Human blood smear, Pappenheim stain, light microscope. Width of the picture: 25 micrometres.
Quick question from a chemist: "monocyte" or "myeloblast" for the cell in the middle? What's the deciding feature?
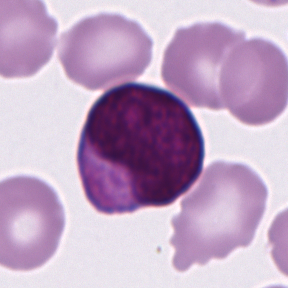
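A myeloblast, not a monocyte. What decides it for me is the cytoplasm: it is scant, only a crescent at the lower left.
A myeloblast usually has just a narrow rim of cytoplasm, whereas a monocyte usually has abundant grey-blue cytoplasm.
The cytoplasm here is pale lilac-purple. The nucleus sits off-centre toward the upper right, and the outline is round and smooth, the cell about 12 micrometres across.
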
